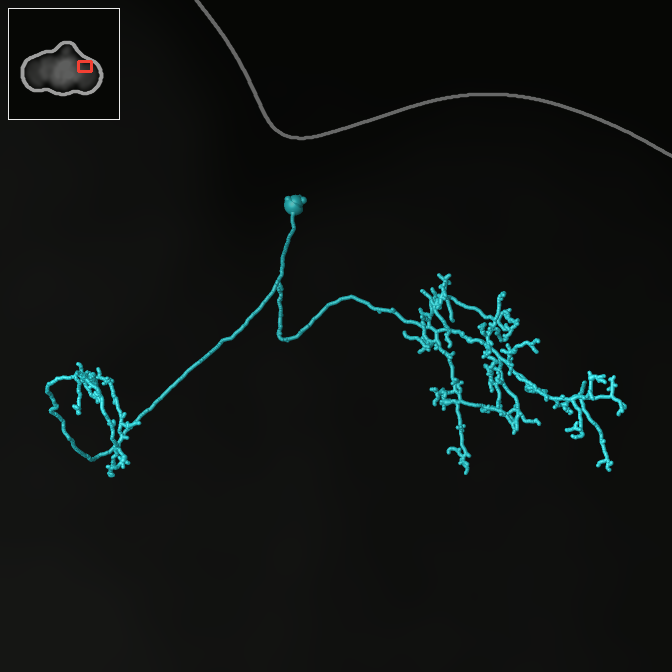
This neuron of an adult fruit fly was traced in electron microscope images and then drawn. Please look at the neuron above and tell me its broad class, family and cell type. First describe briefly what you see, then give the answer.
Dozens of branch ends can be seen. As drawn here it is wider than it is tall. It is an optic-lobe intrinsic neuron. Its family is MeLo. Its cell type is MeLo5.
